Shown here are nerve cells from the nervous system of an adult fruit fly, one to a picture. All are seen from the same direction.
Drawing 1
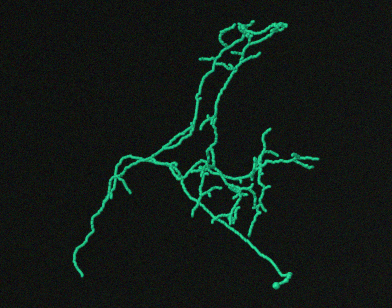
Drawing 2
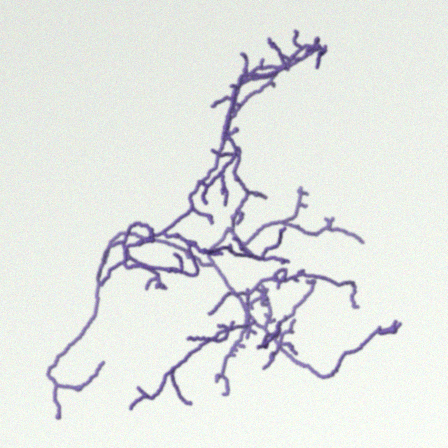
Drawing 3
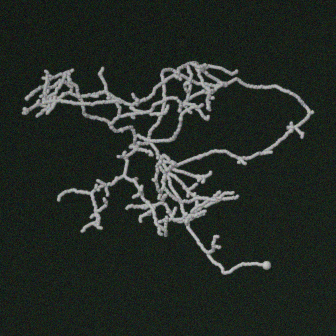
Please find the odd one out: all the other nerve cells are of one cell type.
Drawing 1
